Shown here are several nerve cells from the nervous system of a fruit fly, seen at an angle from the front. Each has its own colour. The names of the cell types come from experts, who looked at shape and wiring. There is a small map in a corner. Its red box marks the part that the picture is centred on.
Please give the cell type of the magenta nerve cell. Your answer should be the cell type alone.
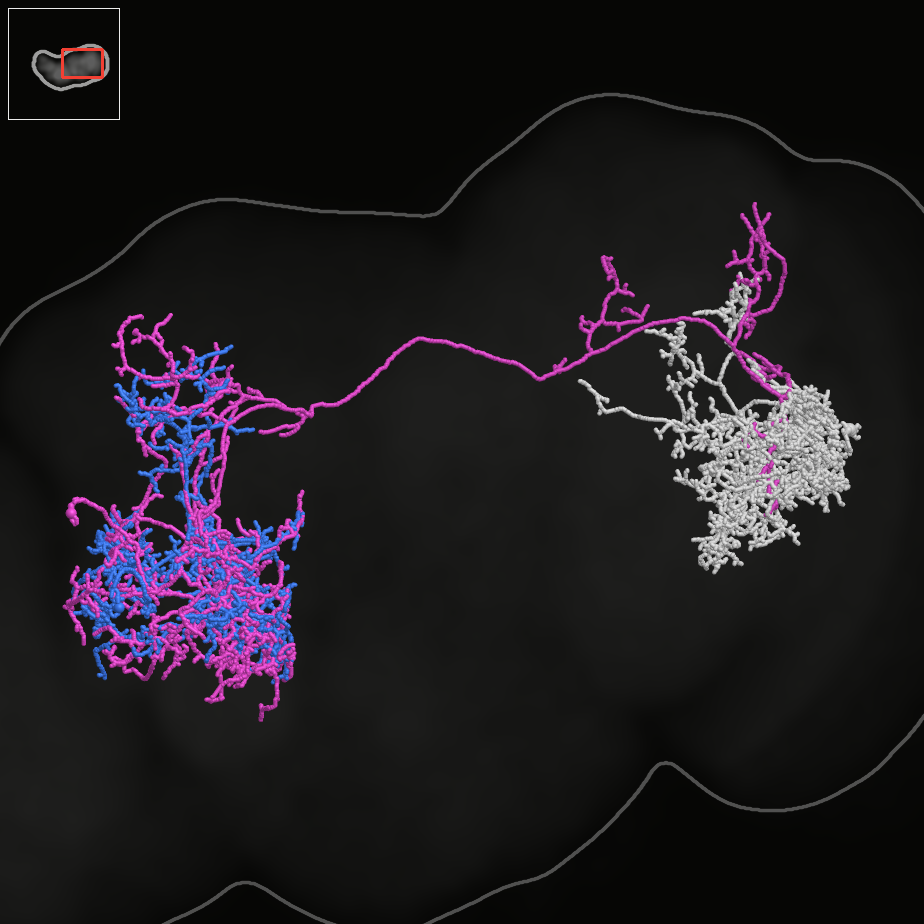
AVLP595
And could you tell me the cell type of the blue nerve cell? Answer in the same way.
AVLP164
